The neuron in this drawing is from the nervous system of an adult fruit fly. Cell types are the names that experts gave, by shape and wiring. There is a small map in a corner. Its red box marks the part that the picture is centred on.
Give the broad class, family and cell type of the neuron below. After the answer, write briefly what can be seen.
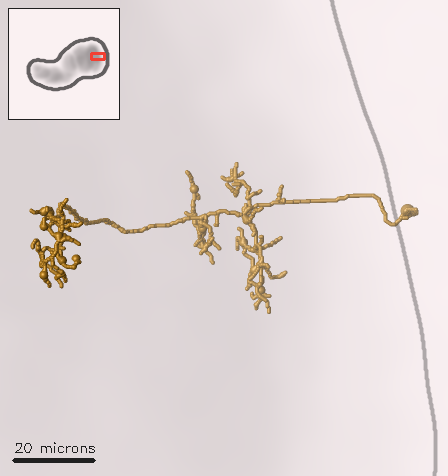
This is an optic-lobe intrinsic neuron. The family is Tm. Its cell type is Tm40. By the scale bar it is about 100 microns wide in this view. The picture shows dozens of branch ends.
